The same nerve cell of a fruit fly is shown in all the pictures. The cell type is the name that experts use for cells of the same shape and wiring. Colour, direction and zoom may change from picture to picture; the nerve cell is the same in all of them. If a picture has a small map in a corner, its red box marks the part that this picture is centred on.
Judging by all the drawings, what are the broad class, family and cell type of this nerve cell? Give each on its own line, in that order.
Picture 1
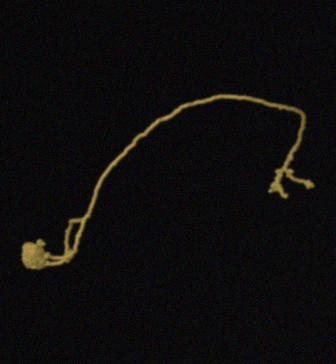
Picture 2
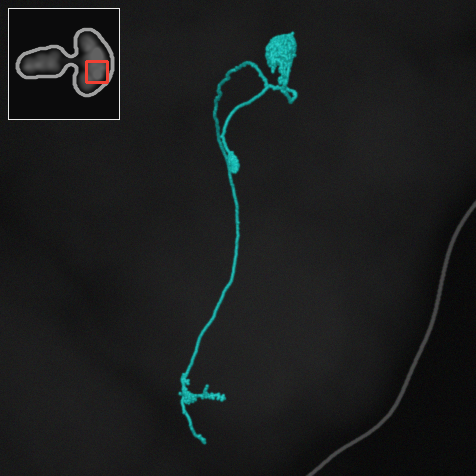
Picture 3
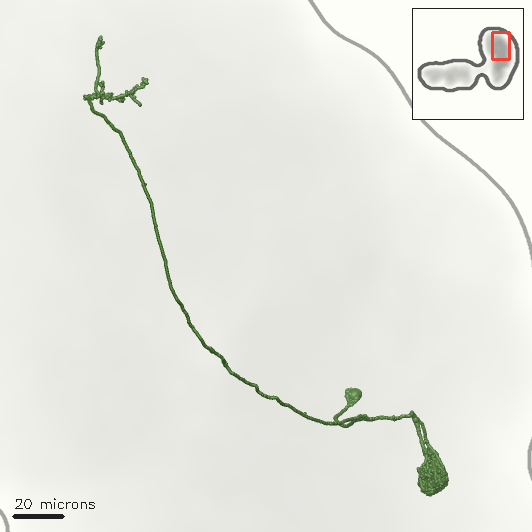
central-brain intrinsic neuron
hemilineage ALlv1
VM4_lvPN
